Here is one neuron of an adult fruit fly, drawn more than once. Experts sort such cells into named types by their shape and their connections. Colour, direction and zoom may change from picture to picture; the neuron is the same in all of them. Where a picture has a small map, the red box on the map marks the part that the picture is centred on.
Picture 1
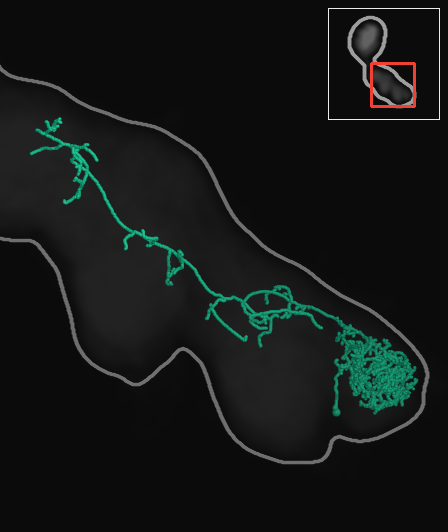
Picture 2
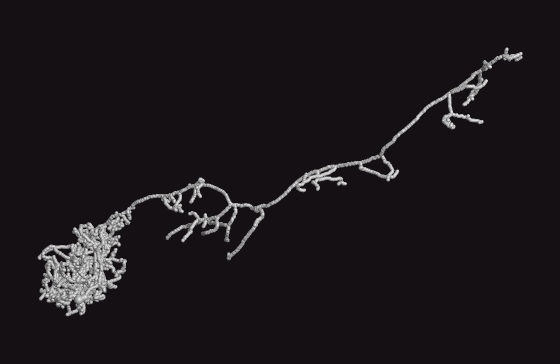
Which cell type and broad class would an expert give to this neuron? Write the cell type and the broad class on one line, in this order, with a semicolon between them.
INXXX126; nerve-cord intrinsic neuron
